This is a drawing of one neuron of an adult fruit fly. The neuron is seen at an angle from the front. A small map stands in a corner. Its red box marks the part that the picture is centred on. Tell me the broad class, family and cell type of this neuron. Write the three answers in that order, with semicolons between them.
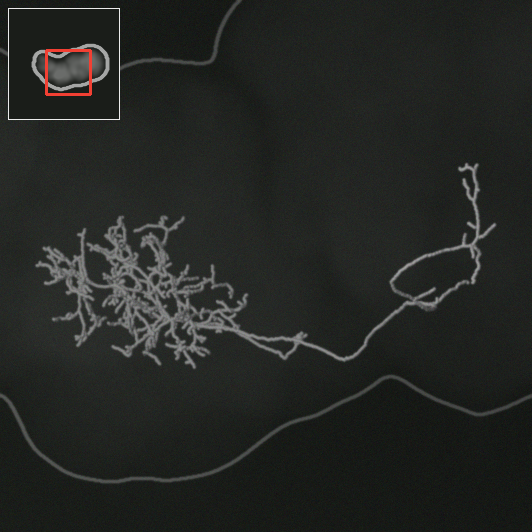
ascending neuron; hemilineage 08B; AN08B049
